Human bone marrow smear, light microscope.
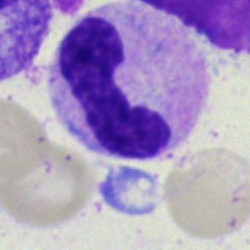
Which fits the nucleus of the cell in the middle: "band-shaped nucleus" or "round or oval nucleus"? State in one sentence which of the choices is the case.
In this cell, the nucleus is a bent band with no separate lobes.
